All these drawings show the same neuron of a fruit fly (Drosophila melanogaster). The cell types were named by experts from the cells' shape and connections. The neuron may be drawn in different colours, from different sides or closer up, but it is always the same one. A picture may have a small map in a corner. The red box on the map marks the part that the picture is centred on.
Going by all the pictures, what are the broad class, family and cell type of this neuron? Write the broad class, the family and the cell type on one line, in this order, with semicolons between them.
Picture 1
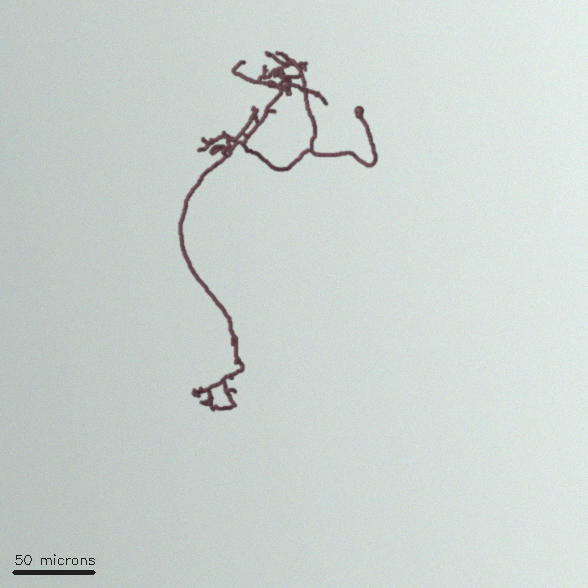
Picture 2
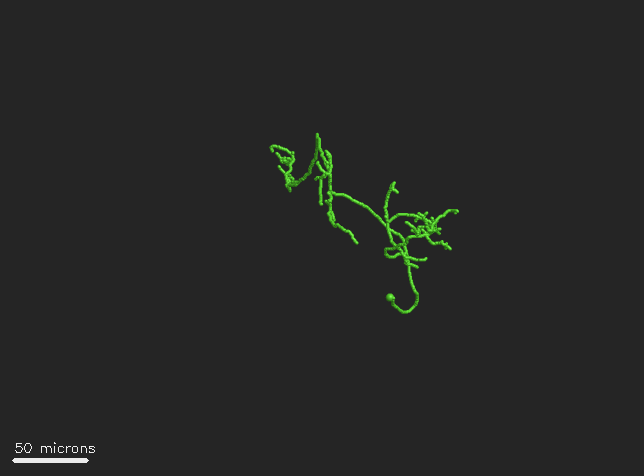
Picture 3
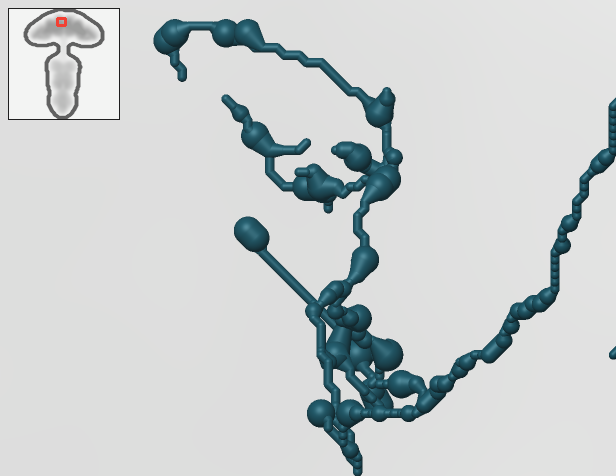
central-brain intrinsic neuron; hemilineage SMPpv1; CB4205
